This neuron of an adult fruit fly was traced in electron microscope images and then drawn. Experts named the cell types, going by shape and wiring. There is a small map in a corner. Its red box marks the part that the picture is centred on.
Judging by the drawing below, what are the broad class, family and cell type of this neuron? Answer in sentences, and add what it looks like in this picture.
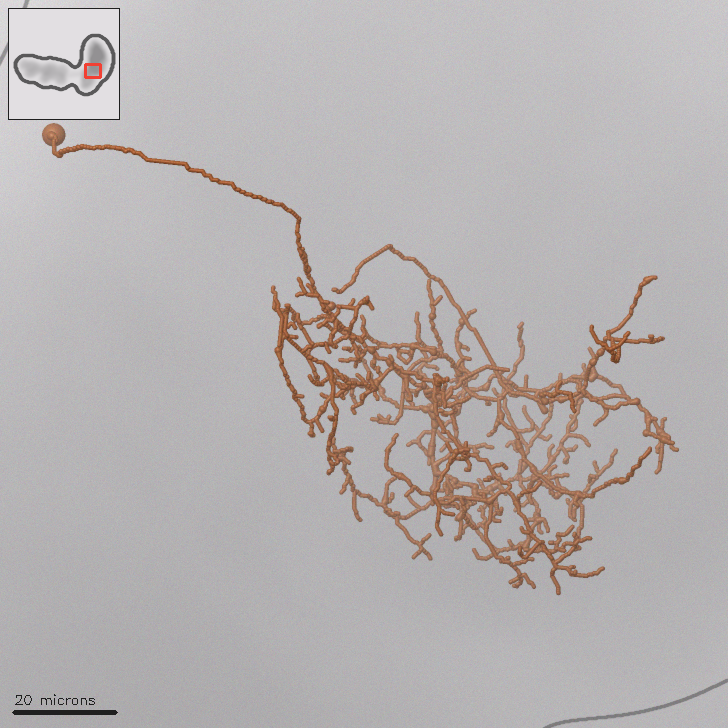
It is a central-brain intrinsic neuron. Its family is hemilineage VLPp&l1_anterior. Its cell type is CB2251. By the scale bar it is about 120 microns wide in this view. The picture shows more than a hundred branch ends.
